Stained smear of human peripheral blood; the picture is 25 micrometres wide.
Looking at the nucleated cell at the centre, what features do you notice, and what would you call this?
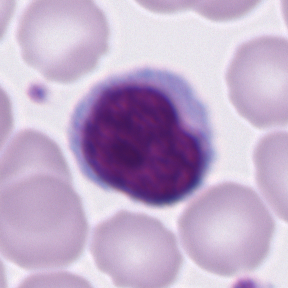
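Cell about 12 micrometres across. Nucleus about 11 by 9 micrometres, filling about 70% of the cell's area, with a shallow notch on its right side. Chromatin dark purple, coarsely clumped. Cytoplasm only a narrow rim, widest along the upper edge. Identity: typical lymphocyte.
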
